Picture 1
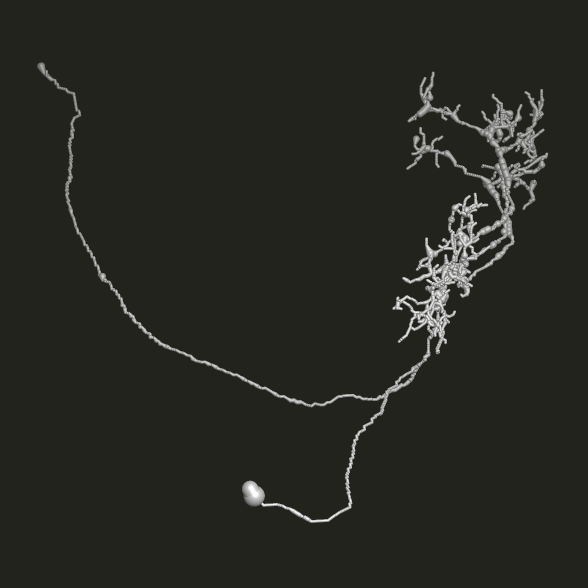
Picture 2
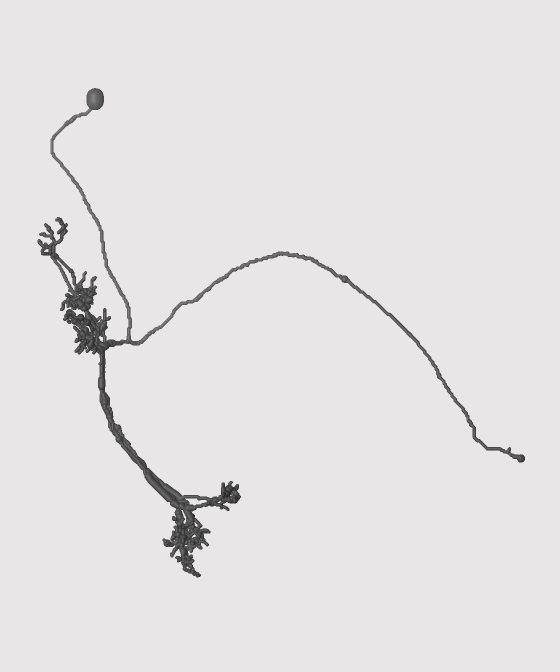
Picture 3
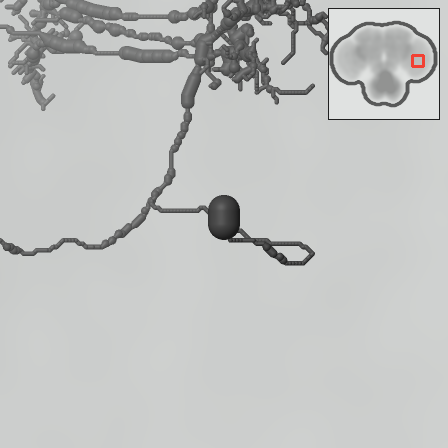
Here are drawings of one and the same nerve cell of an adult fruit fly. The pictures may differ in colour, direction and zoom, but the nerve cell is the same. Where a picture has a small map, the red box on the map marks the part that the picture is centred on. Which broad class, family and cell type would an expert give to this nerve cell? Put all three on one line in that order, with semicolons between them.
visual projection neuron; TmY; TmY14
